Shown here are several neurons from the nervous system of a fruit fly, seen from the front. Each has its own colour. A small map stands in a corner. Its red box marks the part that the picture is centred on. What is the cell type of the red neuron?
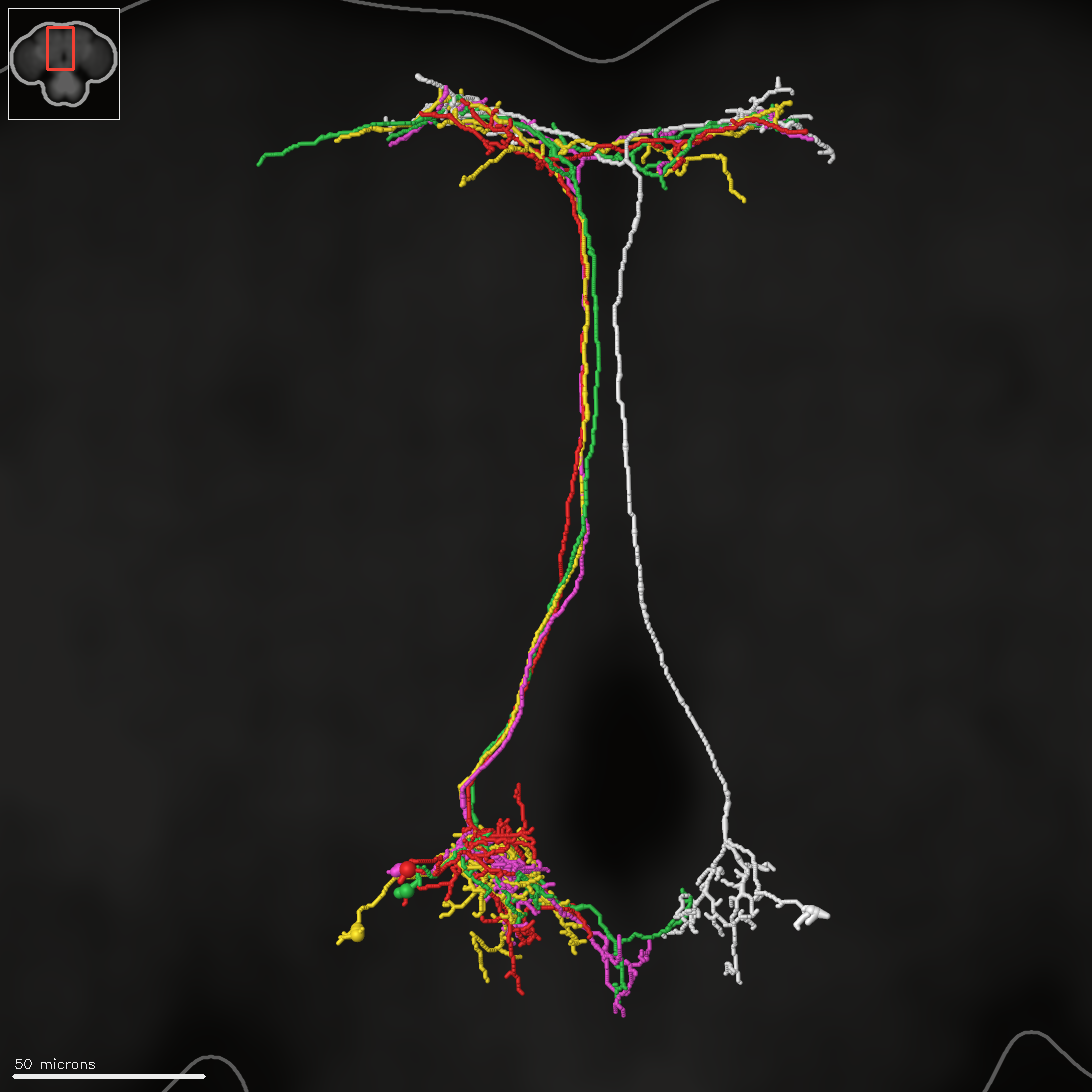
PRW007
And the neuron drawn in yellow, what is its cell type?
PRW010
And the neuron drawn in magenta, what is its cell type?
PRW029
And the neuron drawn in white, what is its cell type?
CB2537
